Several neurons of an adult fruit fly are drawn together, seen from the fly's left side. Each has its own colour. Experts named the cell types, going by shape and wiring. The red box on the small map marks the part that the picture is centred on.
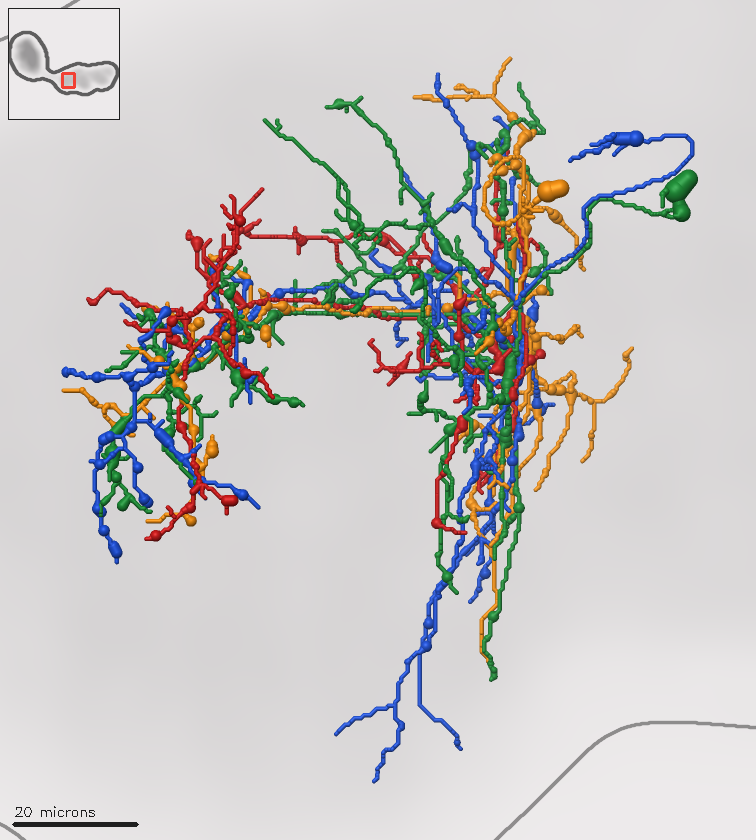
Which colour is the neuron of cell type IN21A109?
red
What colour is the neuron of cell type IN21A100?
green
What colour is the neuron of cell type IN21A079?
orange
